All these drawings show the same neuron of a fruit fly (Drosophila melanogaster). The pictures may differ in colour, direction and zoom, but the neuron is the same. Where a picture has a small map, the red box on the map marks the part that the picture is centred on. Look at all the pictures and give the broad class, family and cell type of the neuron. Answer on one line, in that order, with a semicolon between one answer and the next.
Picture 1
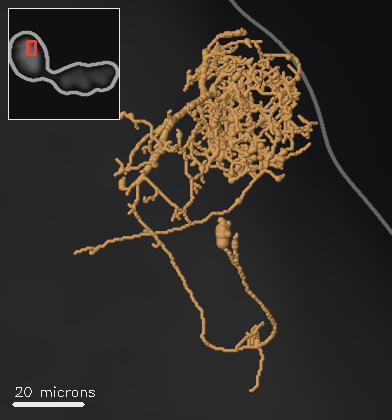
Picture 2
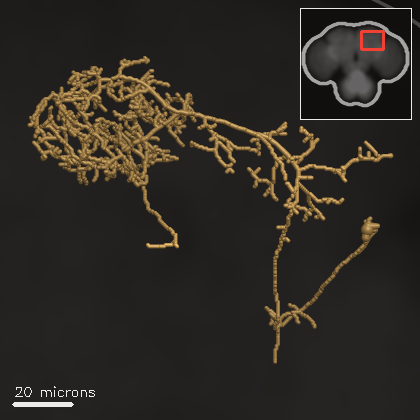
central-brain intrinsic neuron; hemilineage VPNp&v1_posterior; MB-C1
